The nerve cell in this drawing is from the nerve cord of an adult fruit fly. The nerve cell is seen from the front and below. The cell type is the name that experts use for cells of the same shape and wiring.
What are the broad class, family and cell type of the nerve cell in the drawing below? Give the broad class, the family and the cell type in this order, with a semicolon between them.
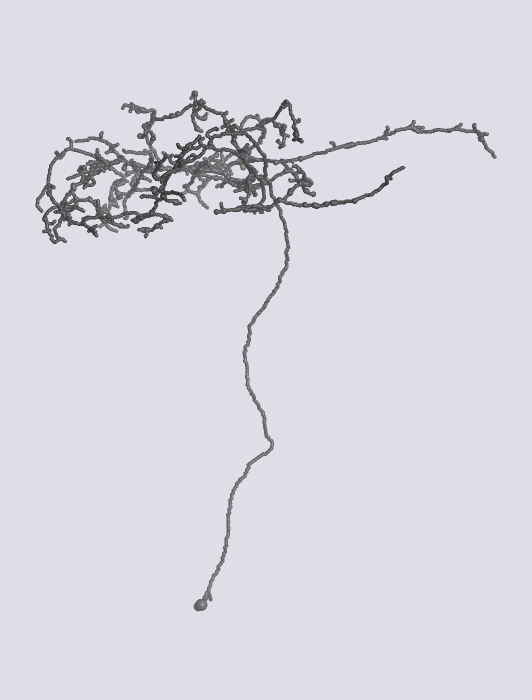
nerve-cord intrinsic neuron; hemilineage 12A; IN12A044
